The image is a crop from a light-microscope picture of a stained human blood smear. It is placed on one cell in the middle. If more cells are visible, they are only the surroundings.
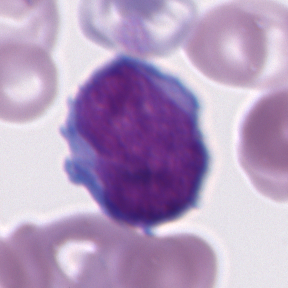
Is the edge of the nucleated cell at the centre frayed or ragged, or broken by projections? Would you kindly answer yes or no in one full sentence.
Yes, the cell is bounded by a rough outline rather than a smooth one.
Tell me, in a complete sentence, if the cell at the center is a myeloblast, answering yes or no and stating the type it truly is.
Yes, the cell that is in the middle is a myeloblast.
